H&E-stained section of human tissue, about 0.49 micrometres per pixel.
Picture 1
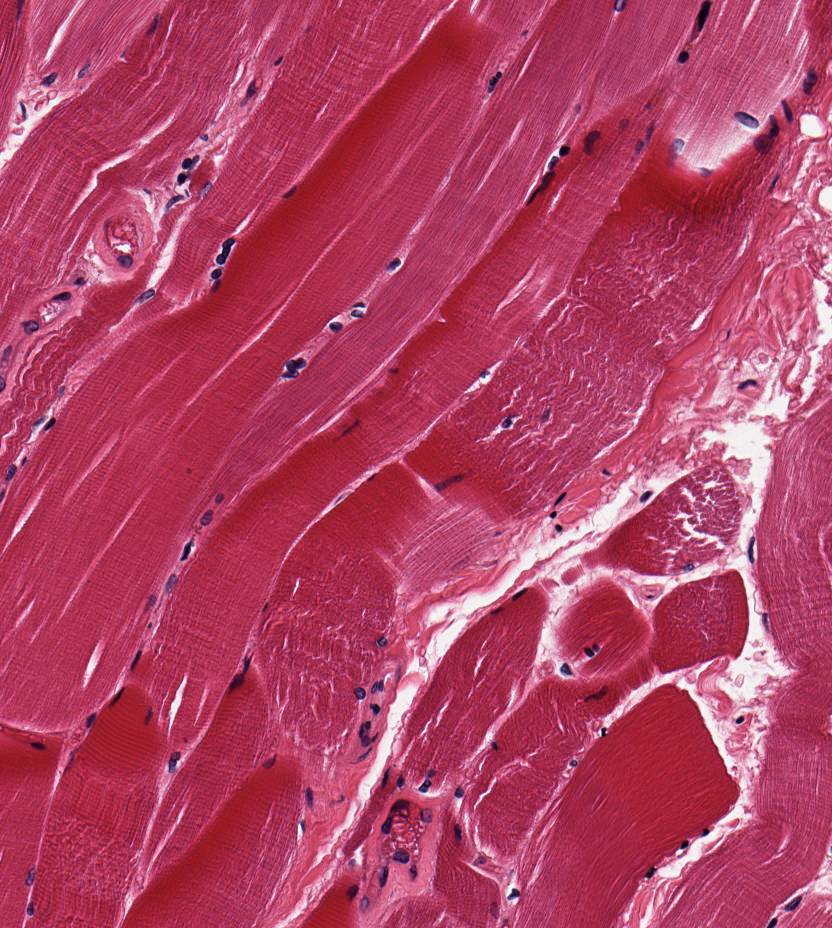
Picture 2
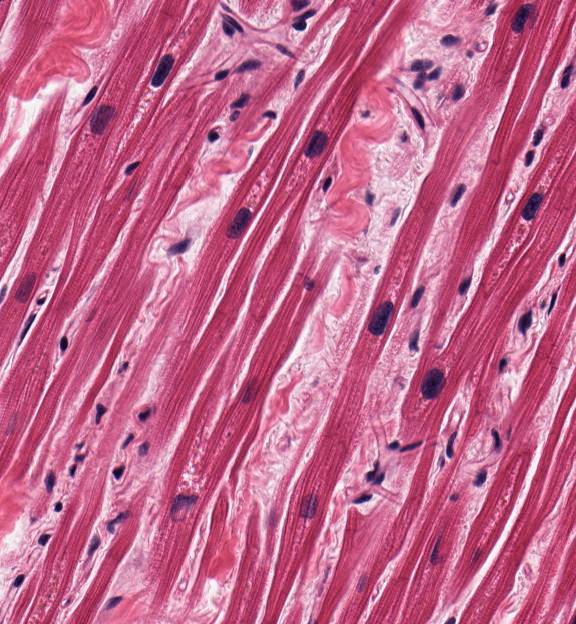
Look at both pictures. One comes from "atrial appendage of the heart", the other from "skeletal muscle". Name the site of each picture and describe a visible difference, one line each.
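Picture 1 shows tissue from the skeletal muscle. The small dark elongated nuclei lie at the edges of the fibres rather than in their centres.
Picture 2 shows tissue from the atrial appendage of the heart. The nuclei of the muscle fibres lie centrally within the fibres.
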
